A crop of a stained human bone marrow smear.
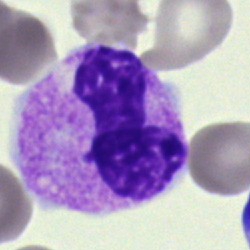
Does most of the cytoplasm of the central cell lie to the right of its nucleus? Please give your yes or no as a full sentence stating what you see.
No, on the right side of the cell lies its nucleus.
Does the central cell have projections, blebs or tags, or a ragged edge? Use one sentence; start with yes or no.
No, the cell is bounded by a smooth, even outline.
